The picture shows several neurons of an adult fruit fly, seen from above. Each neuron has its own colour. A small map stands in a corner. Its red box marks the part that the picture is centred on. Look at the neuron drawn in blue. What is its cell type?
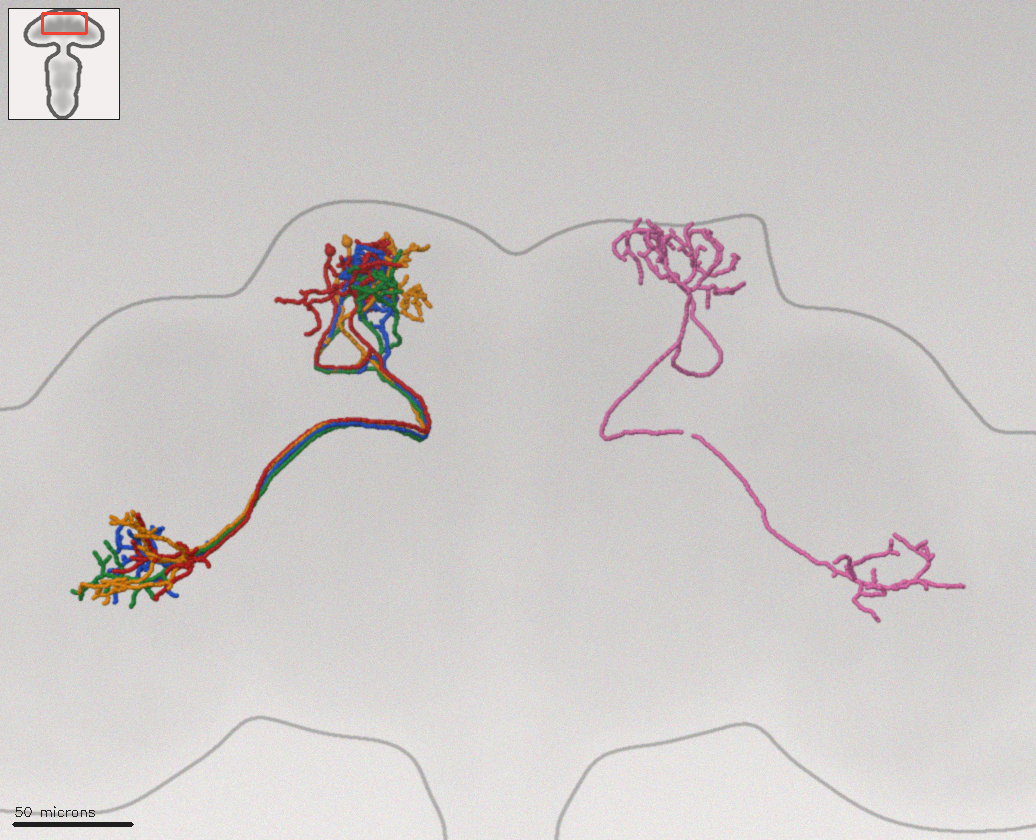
M_vPNml67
